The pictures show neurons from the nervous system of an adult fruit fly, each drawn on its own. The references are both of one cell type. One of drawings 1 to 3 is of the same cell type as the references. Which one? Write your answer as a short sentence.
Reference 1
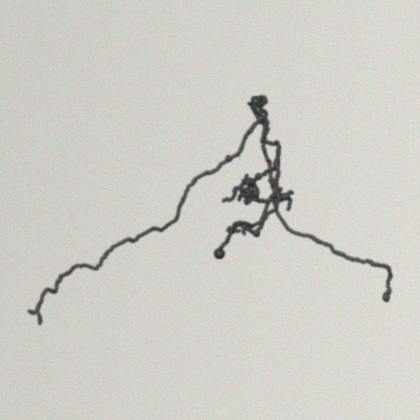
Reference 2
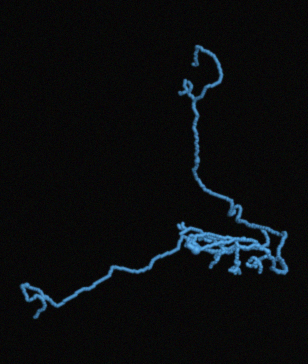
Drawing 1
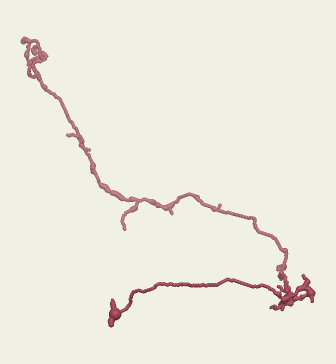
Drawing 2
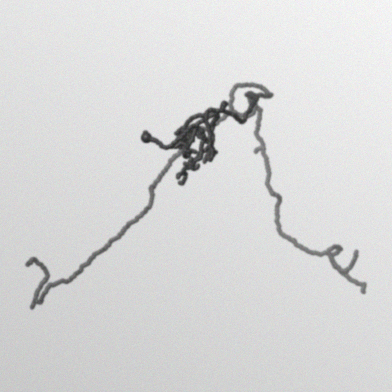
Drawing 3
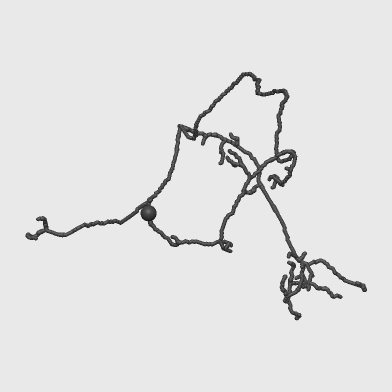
Drawing 2 is of the same cell type.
